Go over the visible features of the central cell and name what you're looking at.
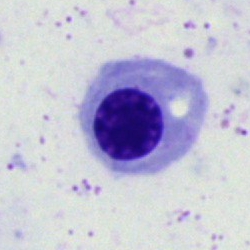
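You'll see the nucleus sitting off-centre toward the left, with dense, dark purple chromatin. The cytoplasm rim is widest on the right side of the nucleus, and there's a single round clear vacuole in the cytoplasm to the right of the nucleus. That's an erythroblast.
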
